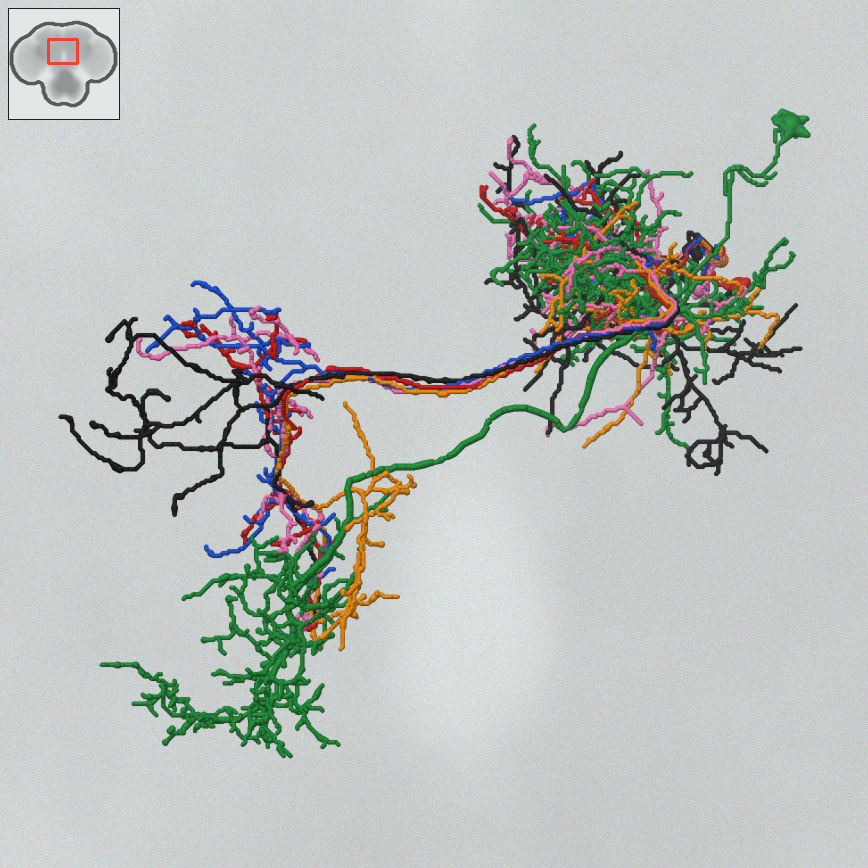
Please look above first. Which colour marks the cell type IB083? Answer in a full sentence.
The colour is pink.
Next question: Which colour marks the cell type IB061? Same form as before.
The colour is green.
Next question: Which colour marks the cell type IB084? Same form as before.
The colour is blue.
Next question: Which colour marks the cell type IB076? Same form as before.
The colour is black.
